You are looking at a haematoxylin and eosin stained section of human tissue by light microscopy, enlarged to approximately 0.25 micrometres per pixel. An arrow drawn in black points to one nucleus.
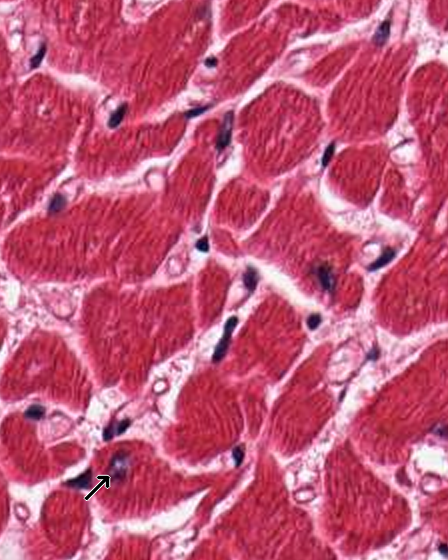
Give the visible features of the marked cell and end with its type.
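Its nucleus lies in the middle of the cell's cut face, not at its edge. Its nucleus is paler and less solidly dark than the small, dark, elongated nuclei lying in the spaces between the cells around it. Its cytoplasm is deep red, fills a broad rounded-to-angular profile, and shows a fine streaky, fibre-like texture. It lies among many similar red profiles cut across, separated from them by pale, loose gaps that hold dark slender nuclei. It is a cardiomyocyte.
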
